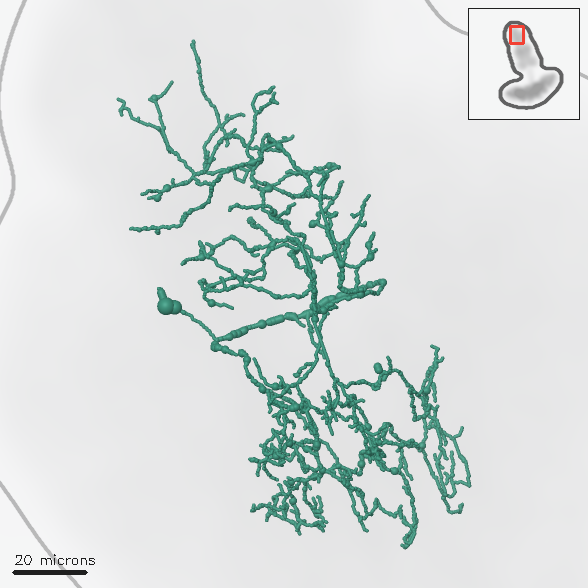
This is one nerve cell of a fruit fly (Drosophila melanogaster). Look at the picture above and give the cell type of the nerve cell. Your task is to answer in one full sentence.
The cell type name INXXX290 applies to this nerve cell.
